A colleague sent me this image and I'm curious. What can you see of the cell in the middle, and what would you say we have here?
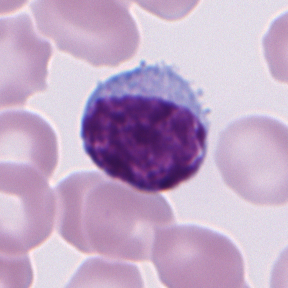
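Along its left and lower sides the cell border is smooth. The nucleus sits low, pressed against the lower border; its upper edge, facing the cytoplasm, runs nearly straight across the cell. The cytoplasm holds no coarse coloured granules. This is a typical lymphocyte.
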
